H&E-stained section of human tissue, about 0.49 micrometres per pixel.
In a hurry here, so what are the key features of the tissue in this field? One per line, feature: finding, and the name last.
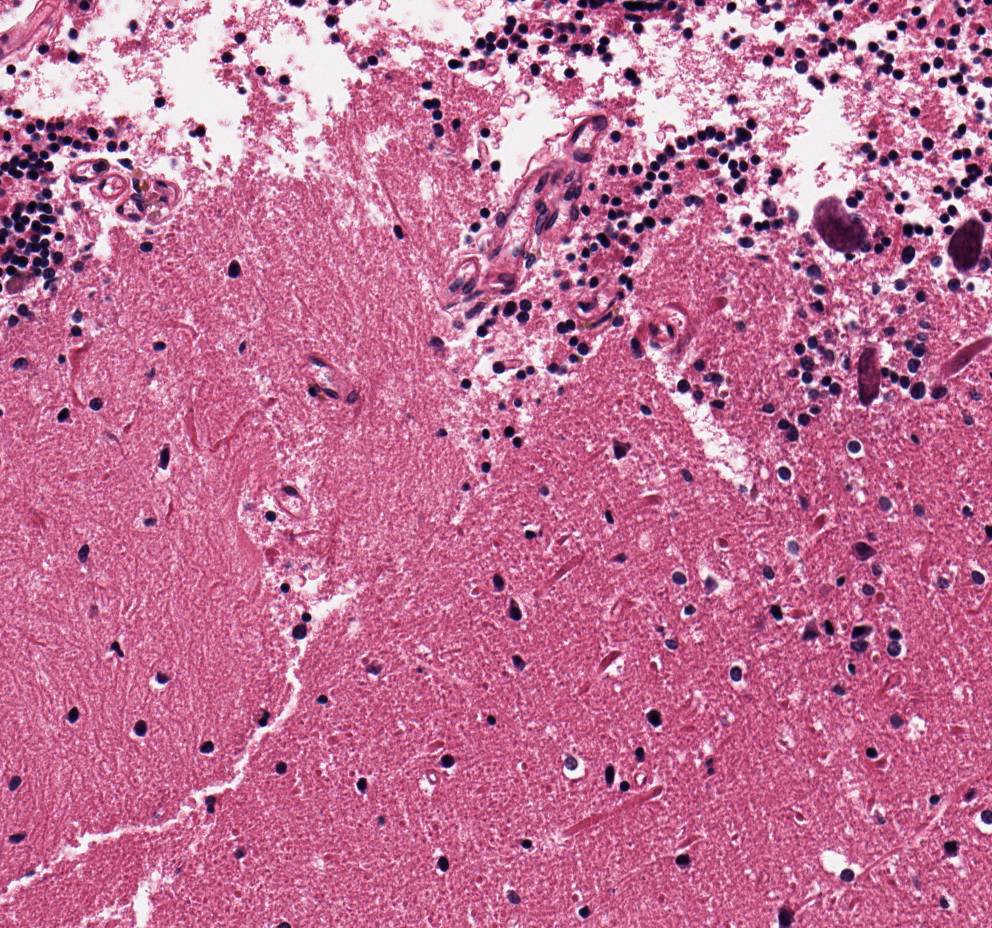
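Upper band: densely crowded small round dark nuclei along the top
Nuclei in band: round, deeply basophilic, almost no visible cytoplasm
Zone beneath: broad, pink, sparsely cellular
Lower two-thirds: pink, finely fibrillary neuropil, scattered small nuclei
Epithelium and glands: none anywhere in the field
Name: cerebellum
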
